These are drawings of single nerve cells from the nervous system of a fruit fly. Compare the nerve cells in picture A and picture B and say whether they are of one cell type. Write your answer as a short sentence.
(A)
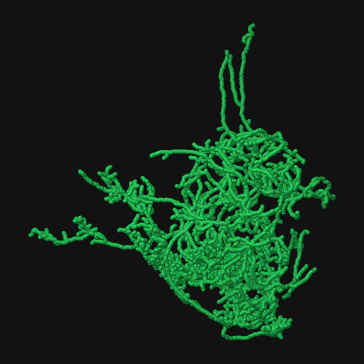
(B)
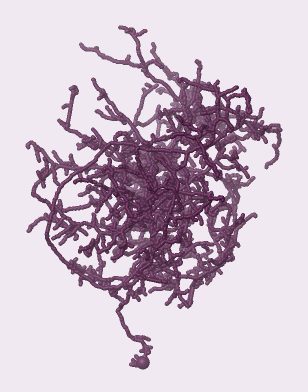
They are of different cell types.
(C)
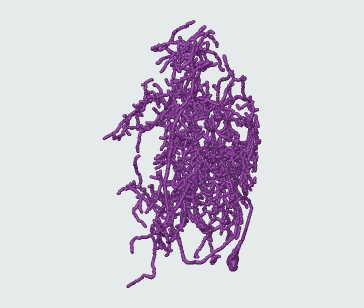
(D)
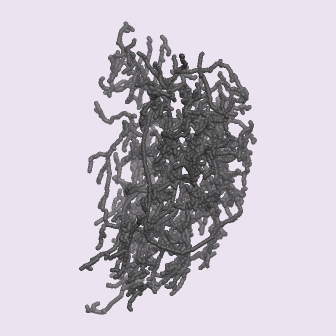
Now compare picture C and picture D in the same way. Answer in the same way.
They are of the same cell type.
